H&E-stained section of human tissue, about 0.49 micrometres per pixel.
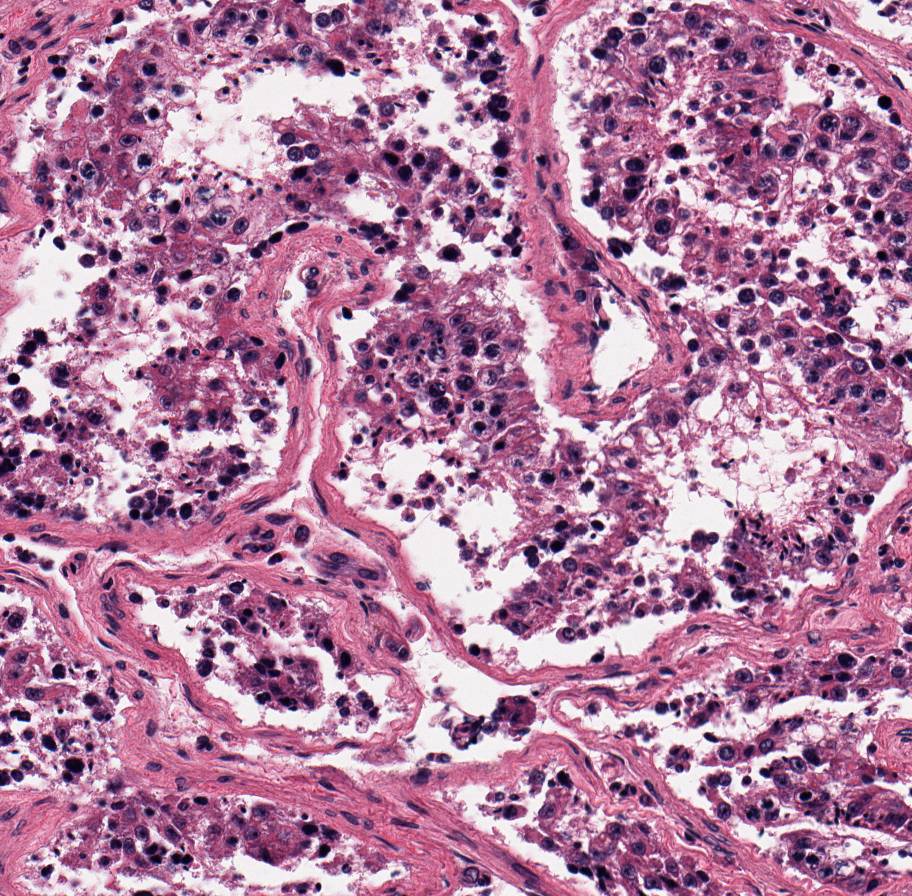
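Testis. Units bounded by wavy pink collagen with flattened, spindle-shaped nuclei. Many contained cells large: round nuclei, visible nucleoli, pale pink cytoplasm. Cells loosely arranged; no glands, no orderly layer along wall. Intervening tissue scant, mostly adjoining fibrous walls.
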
